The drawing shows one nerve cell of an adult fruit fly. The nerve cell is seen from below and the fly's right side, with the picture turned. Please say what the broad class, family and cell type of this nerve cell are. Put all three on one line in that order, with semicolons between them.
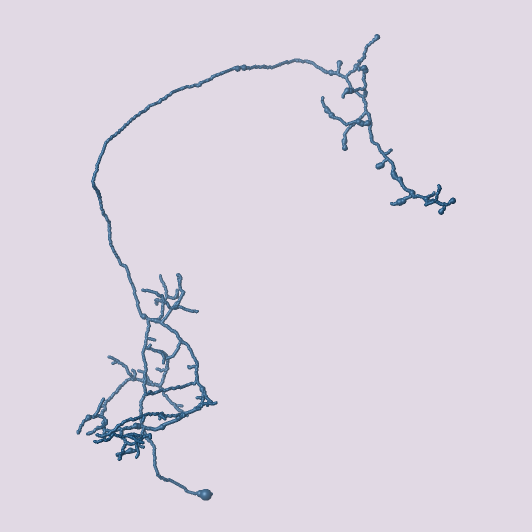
central-brain intrinsic neuron; hemilineage DM5_central; CB3098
